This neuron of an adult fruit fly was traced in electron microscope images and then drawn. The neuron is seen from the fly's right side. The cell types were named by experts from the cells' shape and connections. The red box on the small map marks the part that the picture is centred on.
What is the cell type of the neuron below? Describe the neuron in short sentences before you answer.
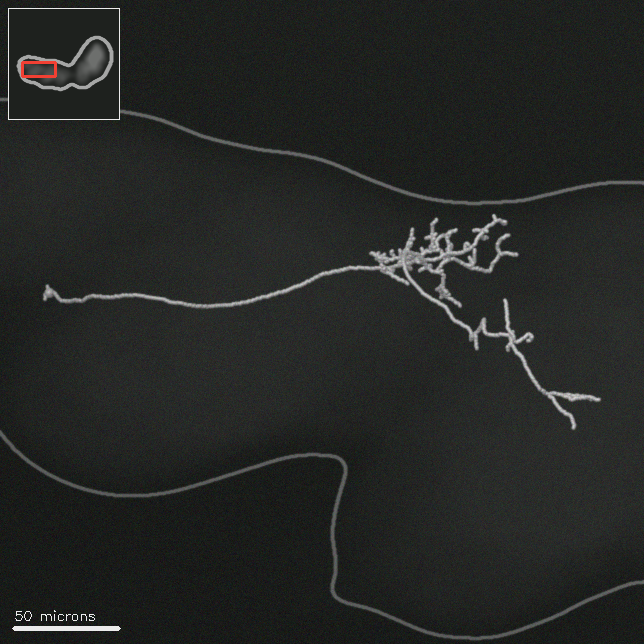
The cell body can be seen on the left of the picture. By the scale bar it is about 250 microns wide in this view. Its broad class is nerve-cord intrinsic neuron. Its cell type is IN06A137.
